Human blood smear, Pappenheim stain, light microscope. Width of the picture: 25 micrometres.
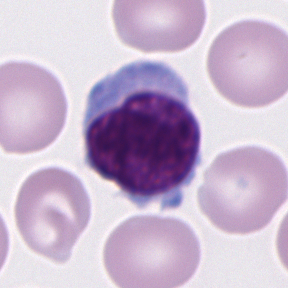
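Typical lymphocyte in a stained peripheral blood smear, the nucleated cell at the centre. The cell measures about 13 by 11 micrometres and is about 1.5 times as wide as a red cell lying whole in the picture. Its nucleus, about 9 micrometres across, fills about 60% of the cell's area and sits off-centre toward the lower part, so most of the cytoplasm lies above it. The chromatin is dark purple and coarsely clumped. Small ragged cytoplasmic tags project from the lower edge of the cell.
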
